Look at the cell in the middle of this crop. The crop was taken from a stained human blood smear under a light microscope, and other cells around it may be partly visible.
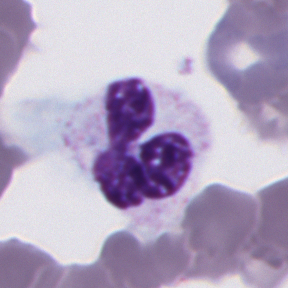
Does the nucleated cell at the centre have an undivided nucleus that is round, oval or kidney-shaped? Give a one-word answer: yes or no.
No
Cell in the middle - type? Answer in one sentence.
The crop shows a segmented neutrophil in its centre.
